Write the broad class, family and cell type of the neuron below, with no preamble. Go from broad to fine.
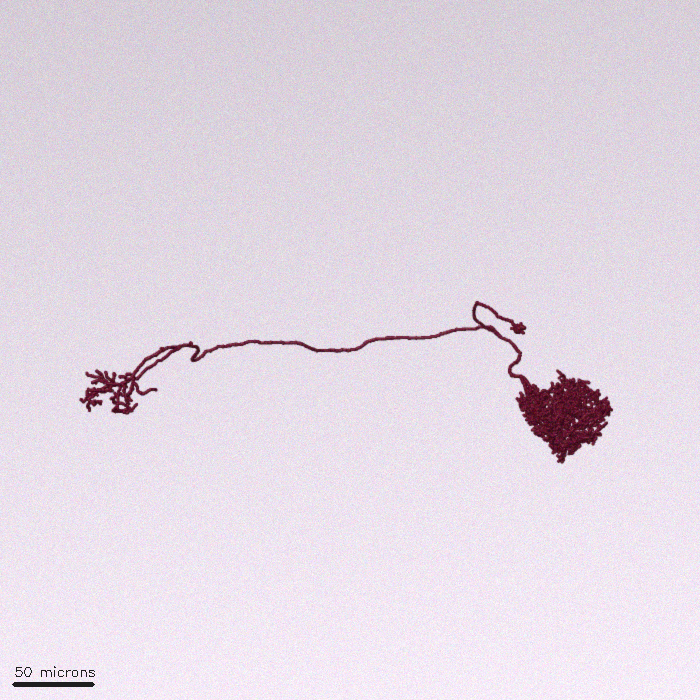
central-brain intrinsic neuron; hemilineage VLPa2; AVLP200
